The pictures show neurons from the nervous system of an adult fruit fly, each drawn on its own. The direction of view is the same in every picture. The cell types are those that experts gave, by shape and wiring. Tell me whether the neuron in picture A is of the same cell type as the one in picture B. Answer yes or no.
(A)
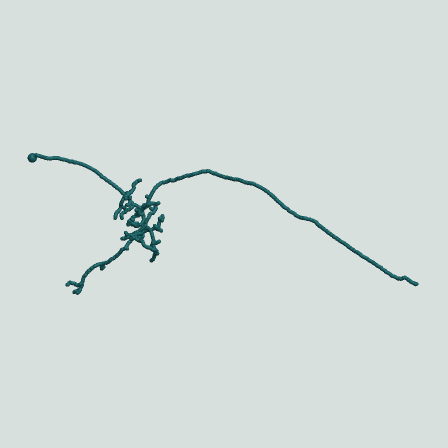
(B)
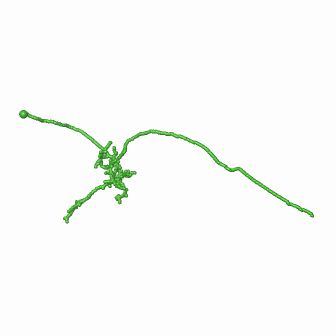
yes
